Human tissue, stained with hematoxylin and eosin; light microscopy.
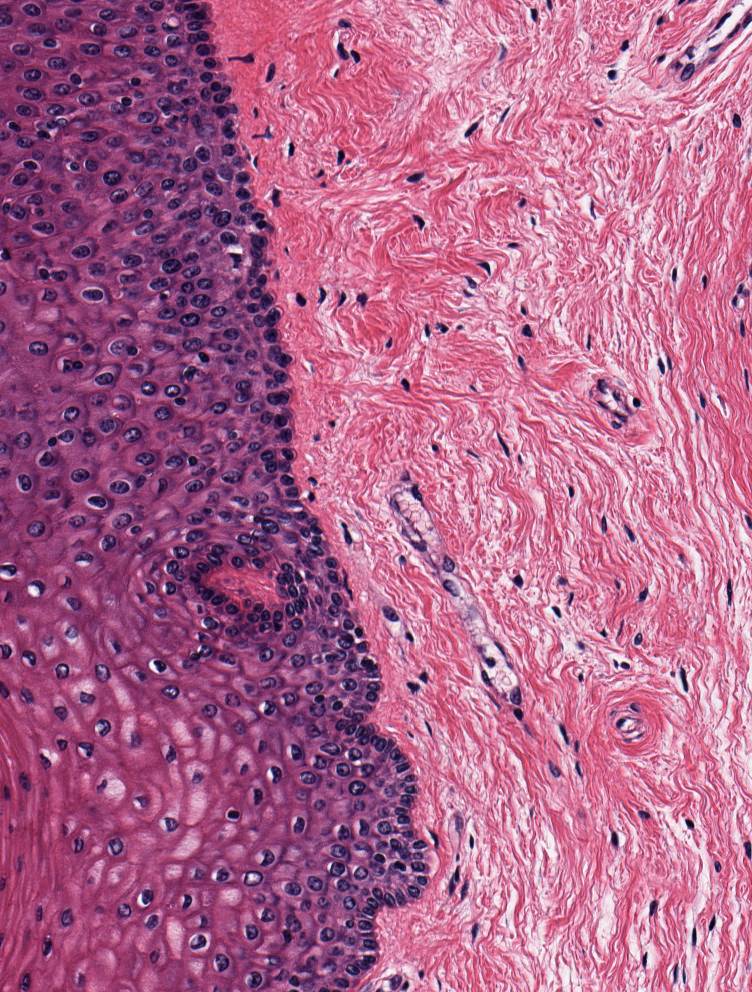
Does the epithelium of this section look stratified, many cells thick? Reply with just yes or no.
Yes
